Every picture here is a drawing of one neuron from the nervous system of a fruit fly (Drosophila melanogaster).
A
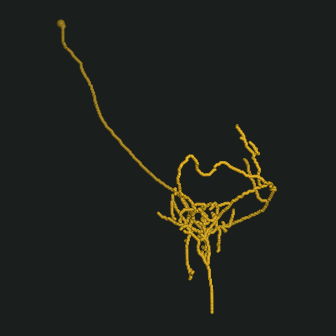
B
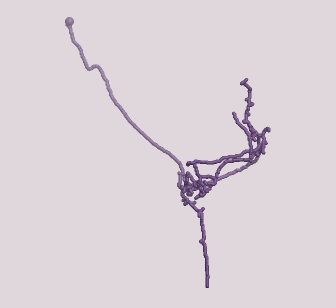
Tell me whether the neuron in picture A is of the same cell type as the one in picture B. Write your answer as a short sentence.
They are of different cell types.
